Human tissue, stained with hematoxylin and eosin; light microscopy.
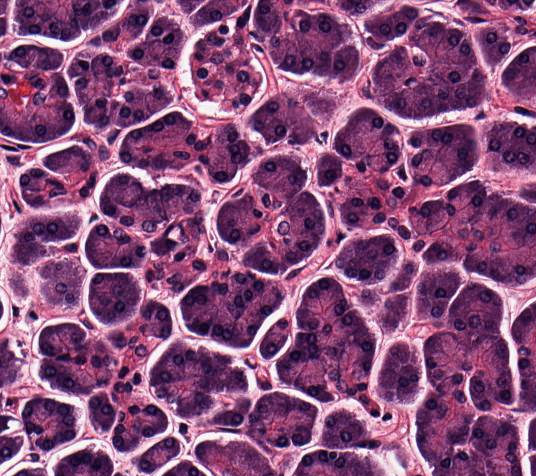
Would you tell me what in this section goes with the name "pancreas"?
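In this section of pancreas, the whole field is filled with closely packed rounded and lobulated acini separated by thin partitions.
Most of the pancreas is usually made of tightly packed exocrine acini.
The dense packing seen here agrees with that.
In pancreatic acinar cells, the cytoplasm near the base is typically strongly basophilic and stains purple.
The acini in this field are purple, in keeping with this. No pale mucous-type acini are seen among them. Thin pink strands between the acini carry occasional red blood cells, most noticeably at the upper left. No fat cells are present.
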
